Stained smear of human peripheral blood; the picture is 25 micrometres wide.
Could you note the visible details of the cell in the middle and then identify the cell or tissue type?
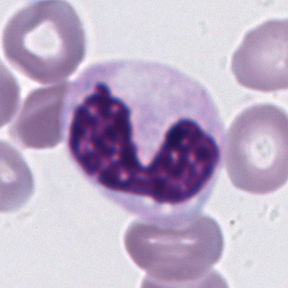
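Item one is the nuclear outline, where a notch opens toward the top of the cell. Item two, the chromatin, is dark purple and clumped, with small pale gaps between the clumps. Item three finds no nucleoli in the nucleus. Item four finds no coarse granules in the cytoplasm. That completes the check: the cell is a band neutrophil.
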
